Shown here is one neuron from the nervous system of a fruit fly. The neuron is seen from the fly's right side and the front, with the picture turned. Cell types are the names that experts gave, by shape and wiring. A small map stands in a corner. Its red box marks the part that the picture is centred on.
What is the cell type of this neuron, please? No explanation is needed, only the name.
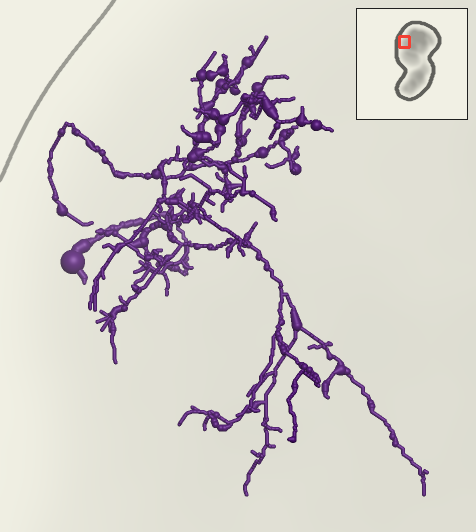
SLP290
